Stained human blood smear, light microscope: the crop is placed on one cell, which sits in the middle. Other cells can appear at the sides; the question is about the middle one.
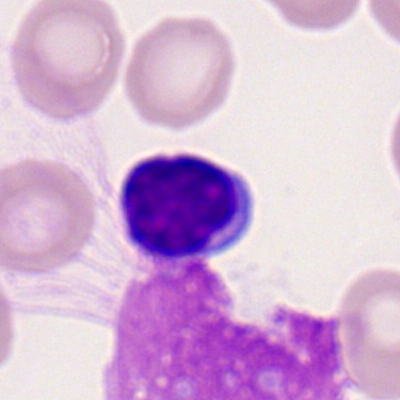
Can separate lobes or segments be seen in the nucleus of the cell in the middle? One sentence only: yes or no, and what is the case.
No, this cell's nucleus is one compact mass of round, oval or kidney shape.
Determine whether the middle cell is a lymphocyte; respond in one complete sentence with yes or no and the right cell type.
Yes, a lymphocyte occupies the middle of the crop.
